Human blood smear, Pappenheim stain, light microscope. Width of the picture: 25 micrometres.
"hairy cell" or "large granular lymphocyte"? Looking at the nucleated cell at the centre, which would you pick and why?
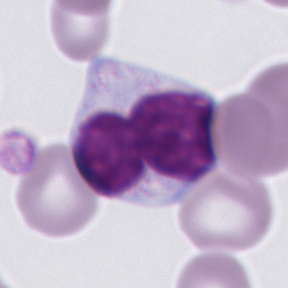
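It's a large granular lymphocyte, not a hairy cell. What settles it, as I see it, is the fine pinkish-violet granules held in the cytoplasm.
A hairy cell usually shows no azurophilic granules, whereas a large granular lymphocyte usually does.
Beyond that, the cytoplasm is pale lilac-blue and sits mostly above the nucleus. The nucleus is about 13 by 9 micrometres and fills about 60% of the cell's area.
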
